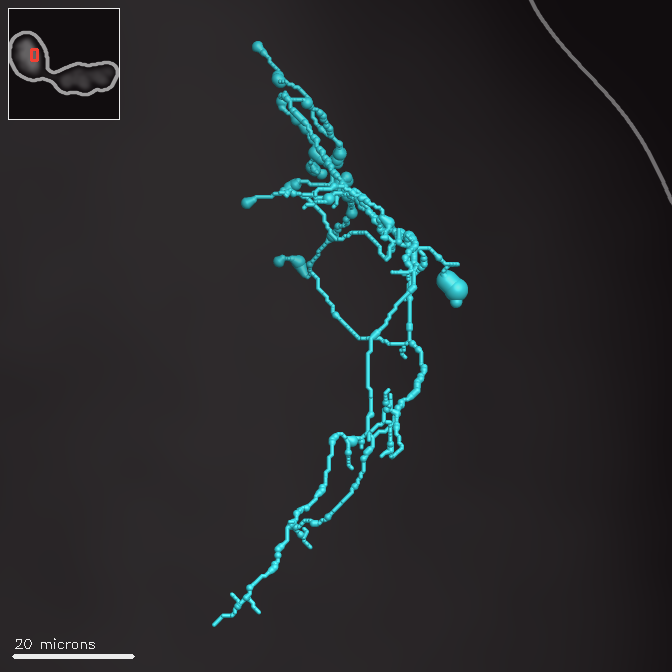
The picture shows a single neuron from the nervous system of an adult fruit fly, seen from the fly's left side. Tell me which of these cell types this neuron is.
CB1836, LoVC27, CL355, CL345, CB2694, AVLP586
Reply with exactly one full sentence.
The neuron belongs to cell type CB1836.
